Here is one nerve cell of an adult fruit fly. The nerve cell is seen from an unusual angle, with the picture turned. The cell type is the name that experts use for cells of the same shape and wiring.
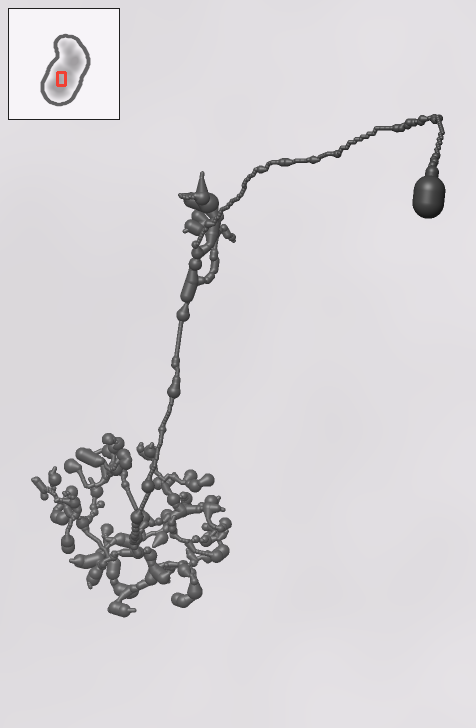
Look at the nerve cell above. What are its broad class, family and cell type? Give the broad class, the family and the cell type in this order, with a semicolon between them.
central-brain intrinsic neuron; hemilineage EBa1; ER3p_a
